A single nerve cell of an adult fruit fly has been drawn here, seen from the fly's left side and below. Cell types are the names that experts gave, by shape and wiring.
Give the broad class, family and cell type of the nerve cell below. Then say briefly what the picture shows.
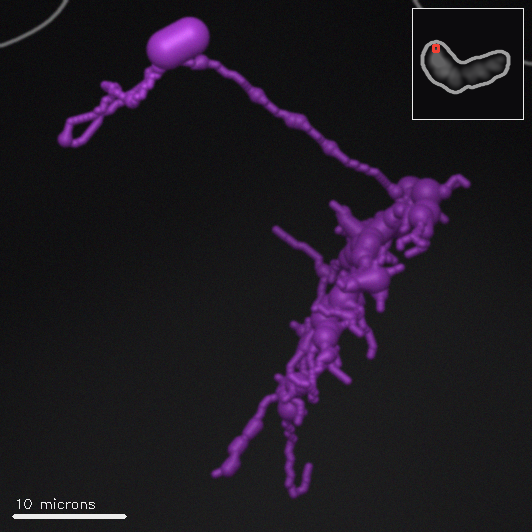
It is an optic-lobe intrinsic neuron. The family is Dm. Its cell type is Dm8b. By the scale bar it is about 40 microns tall in this view. As drawn here it is about as wide as it is tall.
